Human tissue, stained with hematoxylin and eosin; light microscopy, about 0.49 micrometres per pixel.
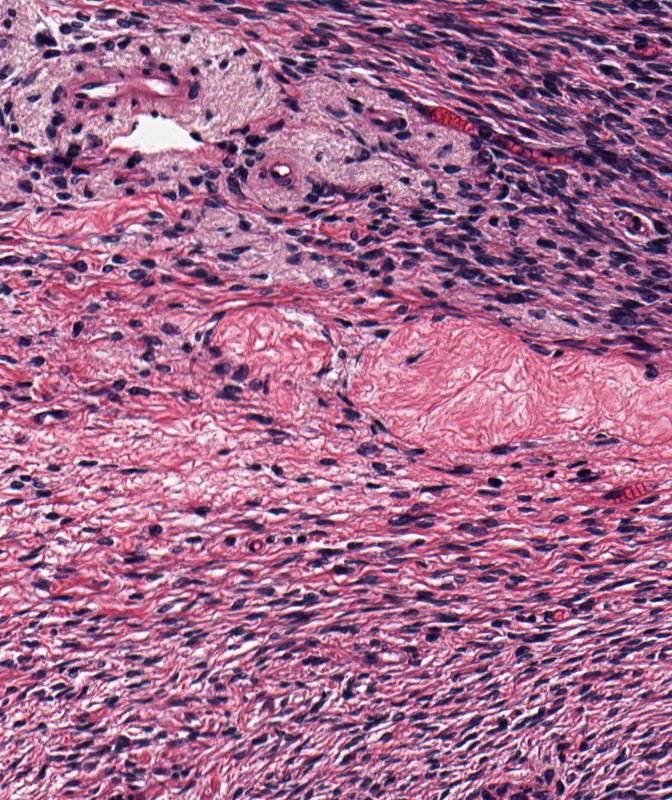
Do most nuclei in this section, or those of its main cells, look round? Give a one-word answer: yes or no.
No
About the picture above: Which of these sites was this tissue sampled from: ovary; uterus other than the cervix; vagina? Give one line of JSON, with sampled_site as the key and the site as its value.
{"sampled_site": "ovary"}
